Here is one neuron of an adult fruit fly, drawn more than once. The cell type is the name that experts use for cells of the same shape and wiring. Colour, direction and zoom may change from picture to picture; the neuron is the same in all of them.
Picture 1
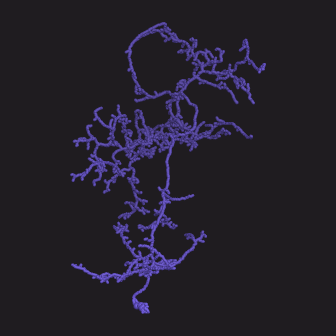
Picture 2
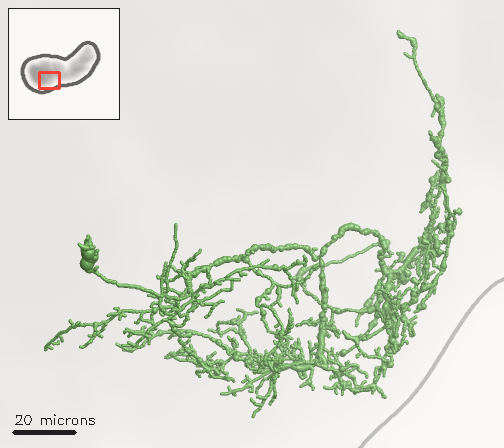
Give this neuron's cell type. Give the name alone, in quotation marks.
"GNG423"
